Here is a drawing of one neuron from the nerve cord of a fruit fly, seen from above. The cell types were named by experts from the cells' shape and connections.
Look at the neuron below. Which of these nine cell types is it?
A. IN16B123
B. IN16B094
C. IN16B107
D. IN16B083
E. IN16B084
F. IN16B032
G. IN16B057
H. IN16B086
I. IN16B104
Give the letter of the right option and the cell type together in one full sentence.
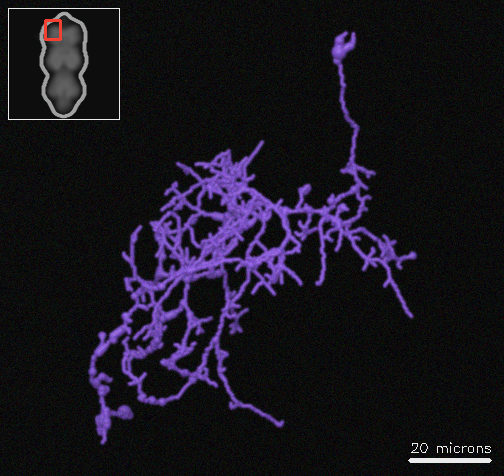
What option B names, IN16B094, is the cell type of the neuron.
